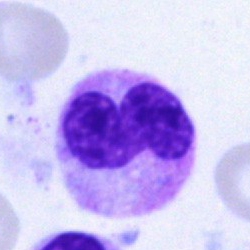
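Band neutrophil, central cell, stained human bone marrow smear. Nucleus in upper part of cell; wider band of cytoplasm below. Chromatin dark purple, clumped, with small lighter patches. Cytoplasm pale pinkish-lilac, with fine, faint granules.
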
